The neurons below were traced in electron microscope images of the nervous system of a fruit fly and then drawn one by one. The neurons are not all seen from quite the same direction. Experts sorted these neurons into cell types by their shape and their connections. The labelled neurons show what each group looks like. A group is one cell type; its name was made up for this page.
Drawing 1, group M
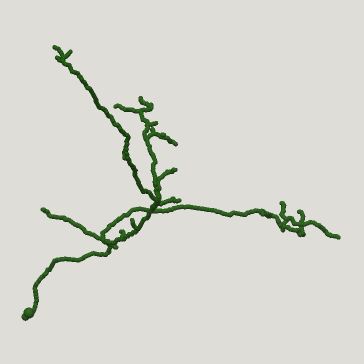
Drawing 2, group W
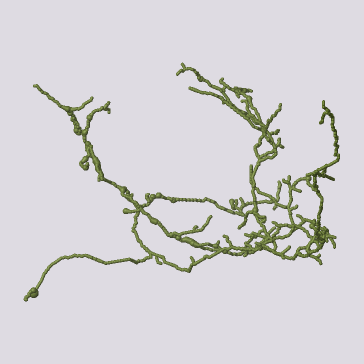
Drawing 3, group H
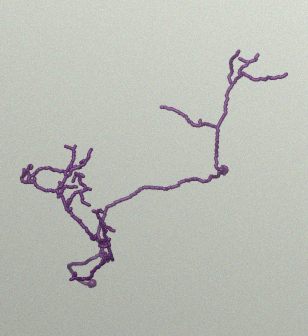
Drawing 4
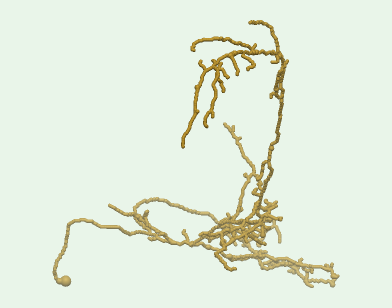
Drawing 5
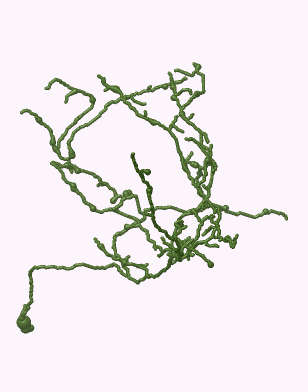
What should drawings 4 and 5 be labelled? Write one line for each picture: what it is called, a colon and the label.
4: group M
5: group W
